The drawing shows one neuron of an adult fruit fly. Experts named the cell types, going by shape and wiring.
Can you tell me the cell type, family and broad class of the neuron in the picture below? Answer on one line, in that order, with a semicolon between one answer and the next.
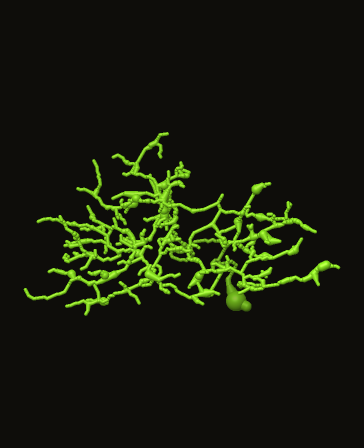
Cm5; Cm; optic-lobe intrinsic neuron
